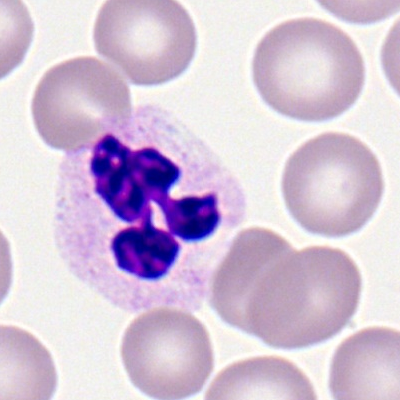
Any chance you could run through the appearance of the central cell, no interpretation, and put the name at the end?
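Nucleus split into separate lobes linked by thin strands. Chromatin coarsely clumped, dark purple. Cytoplasm abundant, pale pinkish-lilac, with fine, faint lilac granules spread evenly through it. This is a segmented neutrophil.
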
